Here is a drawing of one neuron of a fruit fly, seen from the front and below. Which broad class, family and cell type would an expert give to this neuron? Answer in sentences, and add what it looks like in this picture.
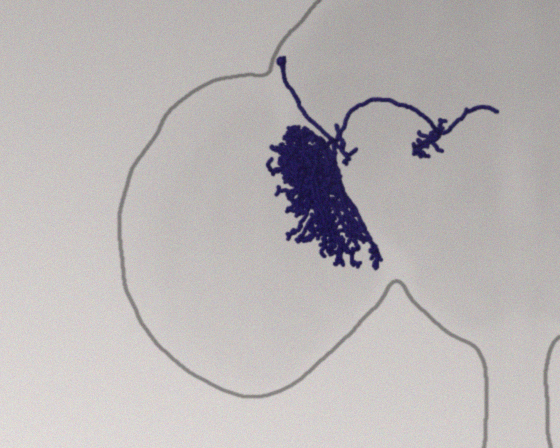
Its broad class is visual projection neuron. The family is hemilineage LHl4_posterior. It is of cell type LT63. Its cell body lies at the top of the picture. As drawn here it is about as wide as it is tall.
